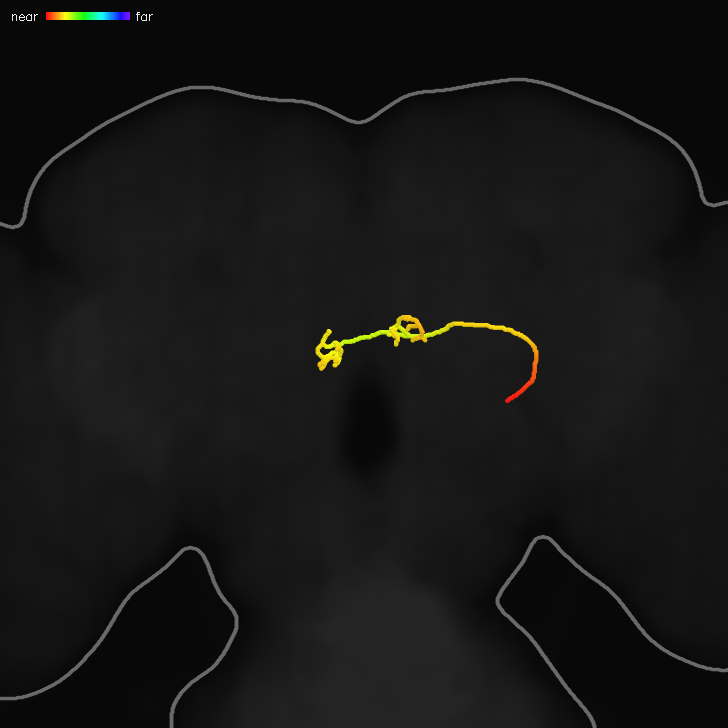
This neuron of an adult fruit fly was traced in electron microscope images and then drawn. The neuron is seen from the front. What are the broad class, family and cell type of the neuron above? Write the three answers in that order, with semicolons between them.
sensory neuron entering the brain; class olfactory; ORN_DM1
